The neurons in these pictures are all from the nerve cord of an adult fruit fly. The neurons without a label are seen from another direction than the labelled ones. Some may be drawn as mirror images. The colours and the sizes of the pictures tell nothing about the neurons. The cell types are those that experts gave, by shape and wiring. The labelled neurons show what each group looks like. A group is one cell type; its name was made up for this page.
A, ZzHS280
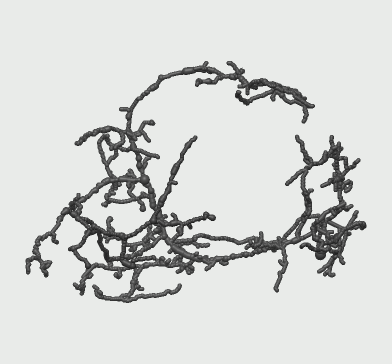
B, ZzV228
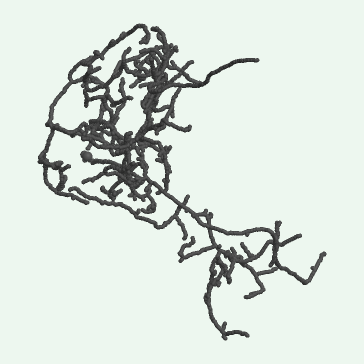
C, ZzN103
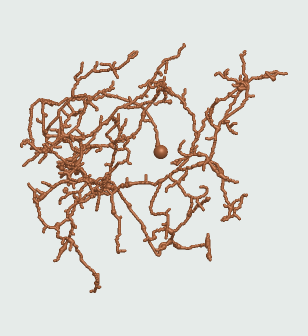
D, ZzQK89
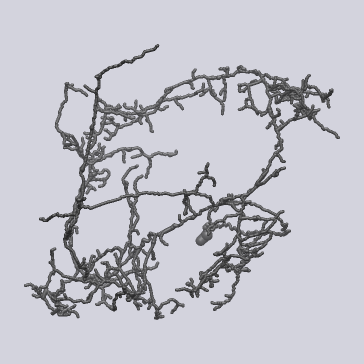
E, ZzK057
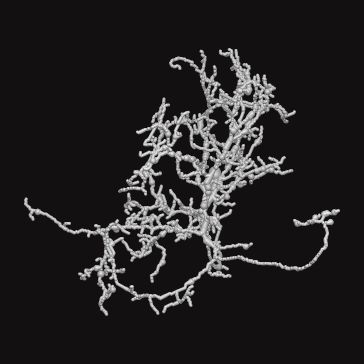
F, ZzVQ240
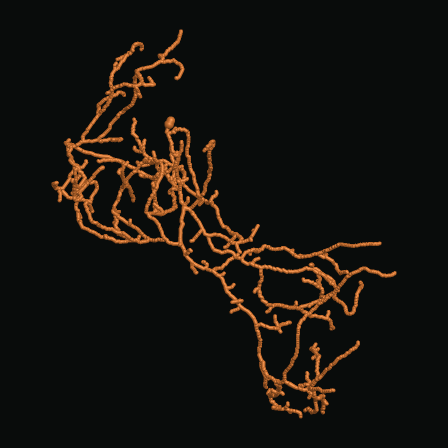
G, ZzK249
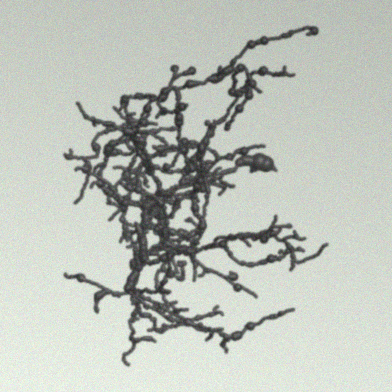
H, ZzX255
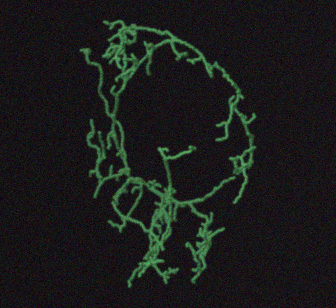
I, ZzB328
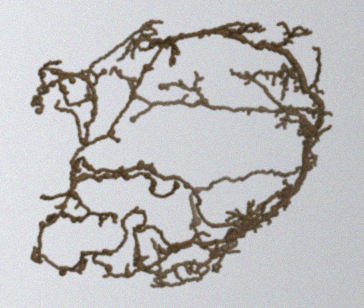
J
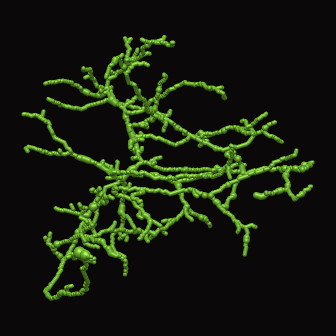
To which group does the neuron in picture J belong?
ZzK249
